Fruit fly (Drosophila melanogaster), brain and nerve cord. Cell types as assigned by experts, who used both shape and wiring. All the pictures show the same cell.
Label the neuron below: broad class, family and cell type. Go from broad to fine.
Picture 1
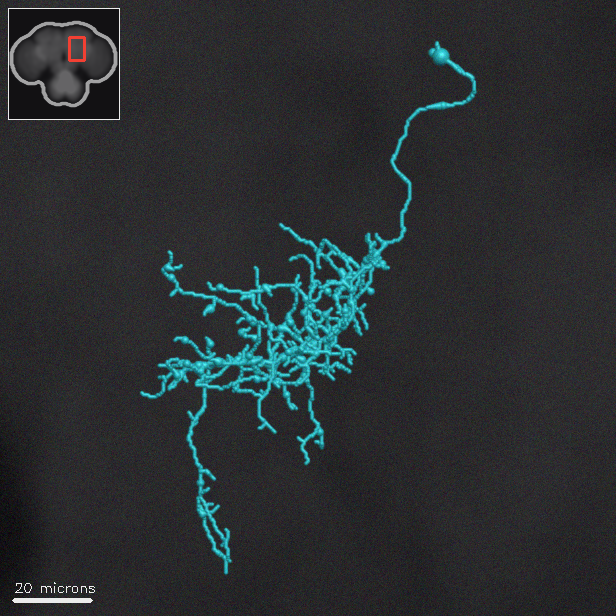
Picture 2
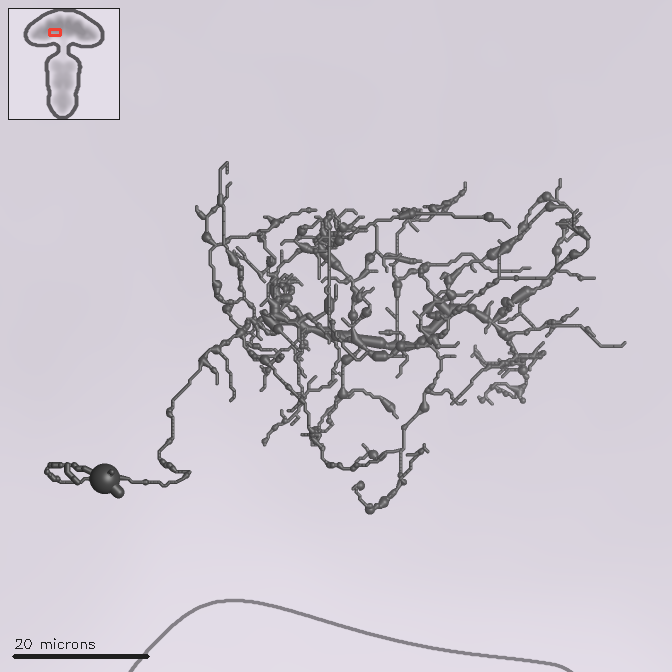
central-brain intrinsic neuron; hemilineage VLPp&l1_posterior; PLP172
